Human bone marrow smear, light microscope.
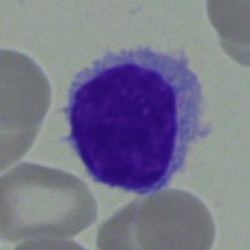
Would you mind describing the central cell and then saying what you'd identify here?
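First thing you notice is how much of the cell the nucleus takes up, leaving just a narrow rim of cytoplasm. Chromatin's deep purple and dense all through. That cytoplasm is pale bluish-lilac, widest on the right. The border's ragged, with fine hair-like projections, mostly along the top and right. It's a lymphocyte.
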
